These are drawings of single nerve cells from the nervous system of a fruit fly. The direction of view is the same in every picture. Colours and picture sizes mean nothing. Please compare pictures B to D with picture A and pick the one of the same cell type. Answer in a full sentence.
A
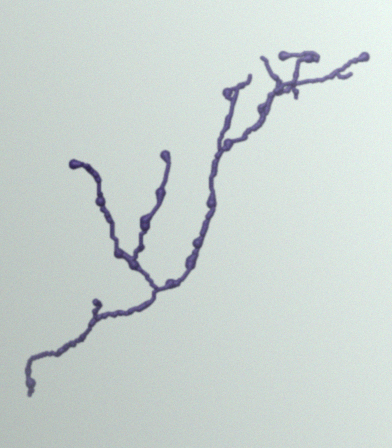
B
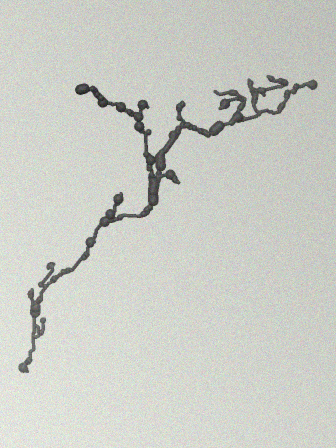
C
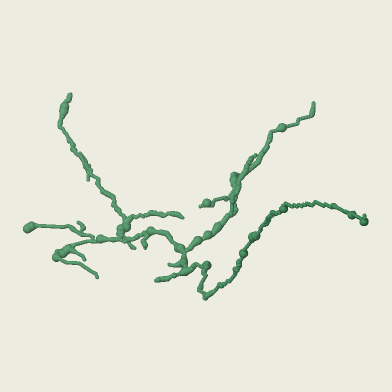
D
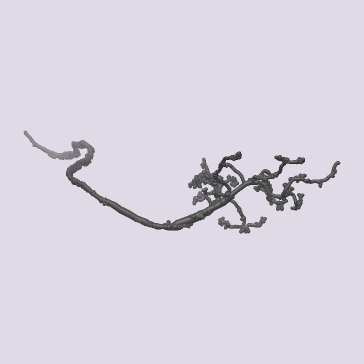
The nerve cell in picture B is of the same cell type.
